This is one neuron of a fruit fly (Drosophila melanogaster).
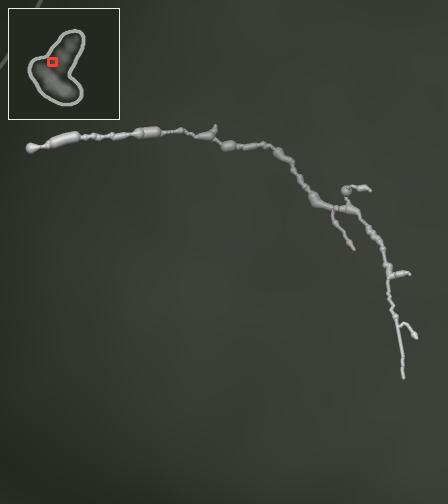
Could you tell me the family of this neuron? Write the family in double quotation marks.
"class gustatory"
